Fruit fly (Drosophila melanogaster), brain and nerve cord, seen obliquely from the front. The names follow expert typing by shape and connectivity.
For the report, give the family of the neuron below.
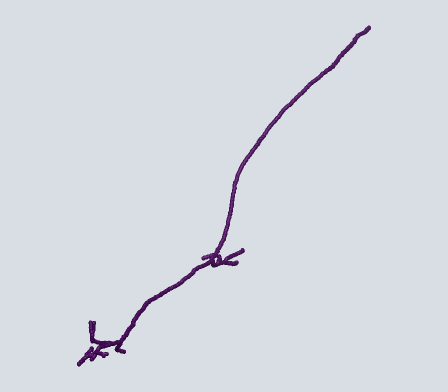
class mechanosensory proprioceptive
